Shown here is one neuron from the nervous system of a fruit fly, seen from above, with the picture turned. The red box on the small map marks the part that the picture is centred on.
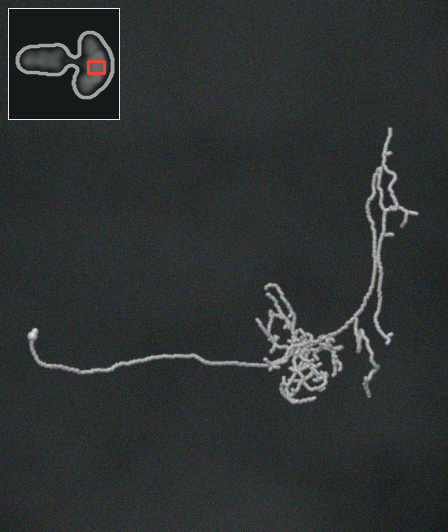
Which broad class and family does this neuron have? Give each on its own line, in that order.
central-brain intrinsic neuron
class CX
